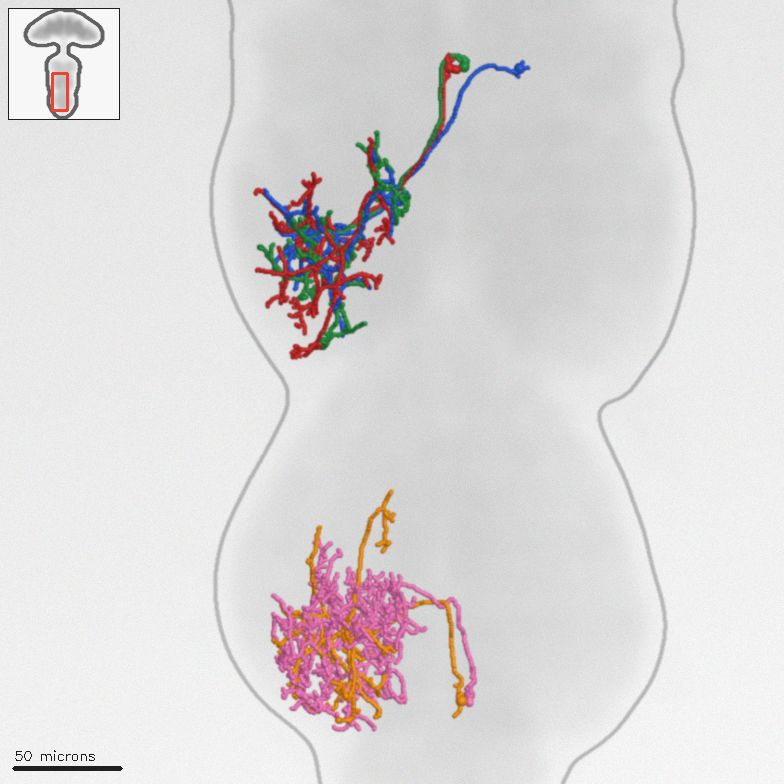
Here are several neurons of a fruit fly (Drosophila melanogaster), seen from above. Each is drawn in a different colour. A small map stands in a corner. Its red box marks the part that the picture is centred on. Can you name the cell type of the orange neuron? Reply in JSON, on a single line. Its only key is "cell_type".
{"cell_type": "IN13B031"}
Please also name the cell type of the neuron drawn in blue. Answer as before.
{"cell_type": "IN13B063"}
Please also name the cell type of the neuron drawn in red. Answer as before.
{"cell_type": "IN13B033"}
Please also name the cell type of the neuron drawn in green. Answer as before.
{"cell_type": "IN13B079"}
